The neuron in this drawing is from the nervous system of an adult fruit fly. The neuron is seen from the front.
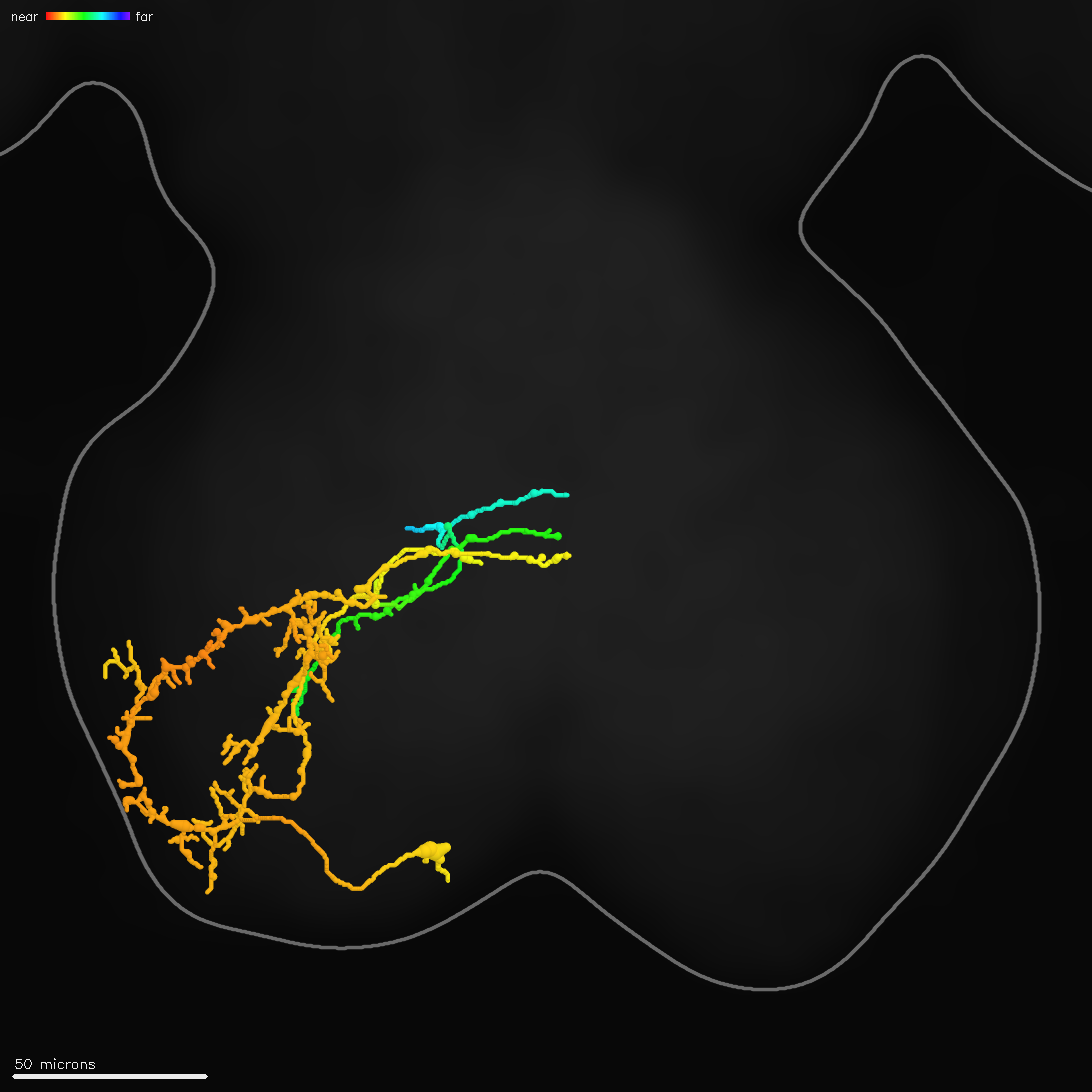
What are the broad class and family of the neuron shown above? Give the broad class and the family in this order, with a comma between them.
nerve-cord intrinsic neuron, hemilineage 04A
